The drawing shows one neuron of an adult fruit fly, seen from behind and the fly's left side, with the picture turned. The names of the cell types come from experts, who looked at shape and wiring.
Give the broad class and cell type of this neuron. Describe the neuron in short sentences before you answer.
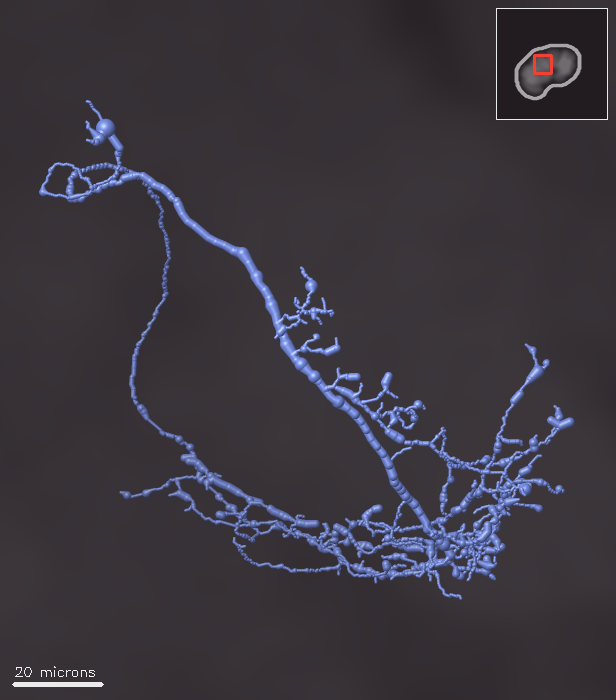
The cell body is at the upper left of the picture. From left to right in the picture it spans about 120 microns. Dozens of branch ends can be seen. Its broad class is central-brain intrinsic neuron. It is of cell type WED181.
